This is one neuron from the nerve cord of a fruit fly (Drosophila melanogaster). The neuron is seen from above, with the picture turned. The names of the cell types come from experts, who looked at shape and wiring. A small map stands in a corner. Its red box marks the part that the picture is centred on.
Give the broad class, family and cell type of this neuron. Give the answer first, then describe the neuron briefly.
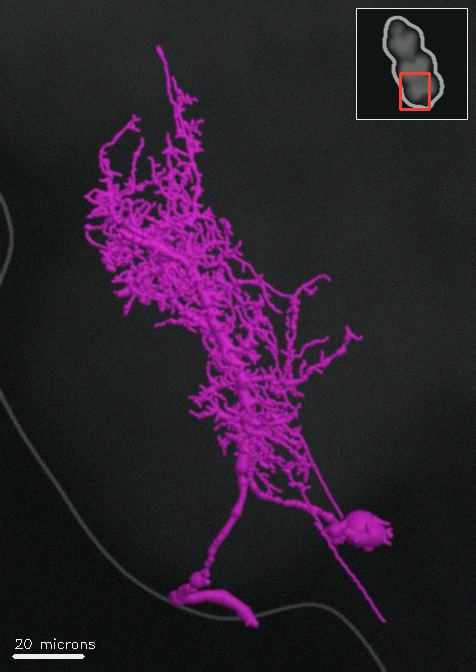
Its broad class is motor neuron of the nerve cord. Its family is hemilineage 16B. Its cell type is MNnm10. By the scale bar it is about 170 microns tall in this view. More than a hundred branch ends can be seen.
